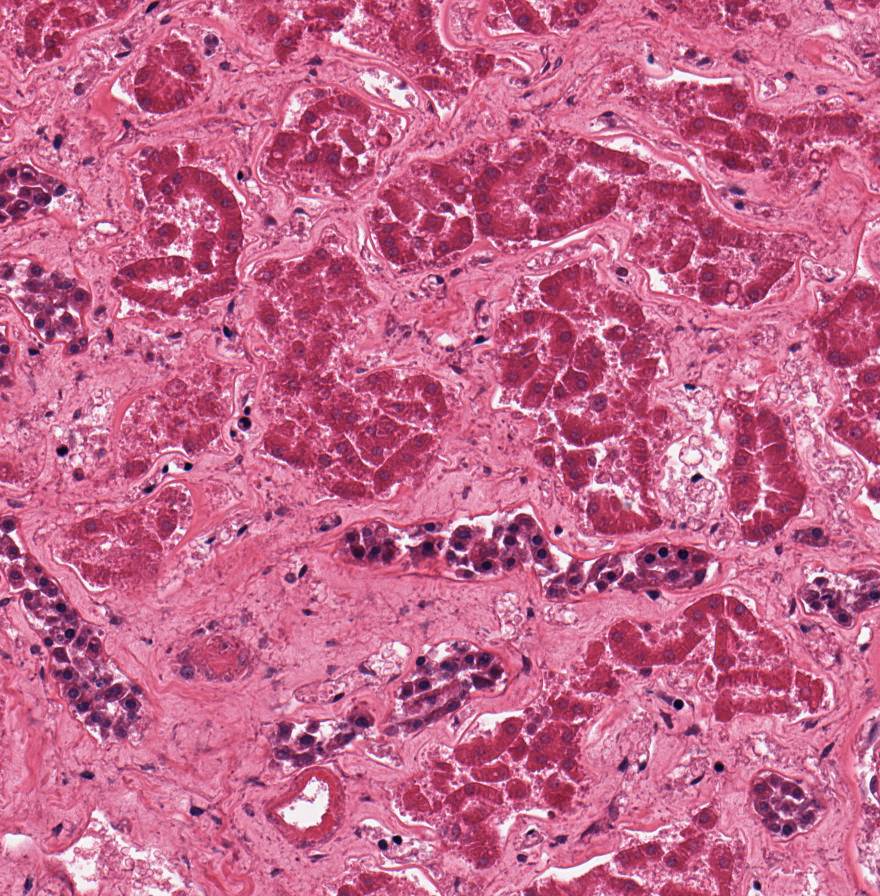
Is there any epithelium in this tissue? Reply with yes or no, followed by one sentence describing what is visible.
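Yes. The epithelial cells form separate nests and tubule-like clusters scattered across the whole field, with stroma between them.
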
